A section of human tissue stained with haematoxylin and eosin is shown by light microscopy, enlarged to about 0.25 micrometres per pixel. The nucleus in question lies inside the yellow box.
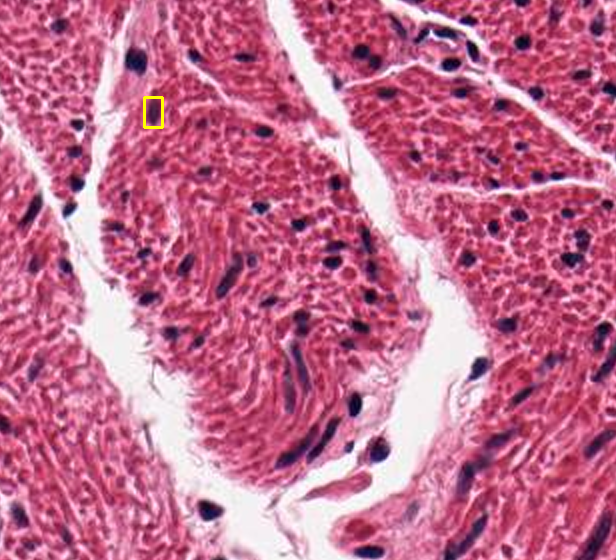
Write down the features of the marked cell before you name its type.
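The nucleus is slim and elongated, lying with its long axis running roughly up and down. The nucleus stains dark and fairly evenly throughout. The surrounding cytoplasm is pink with a fine fibrillary texture, and the cell's own outline cannot be made out from its neighbours. The cell lies within a bundle of pink fibres, close to the bundle's edge where a pale cleft separates it from the adjacent bundle. This is a smooth muscle cell.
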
